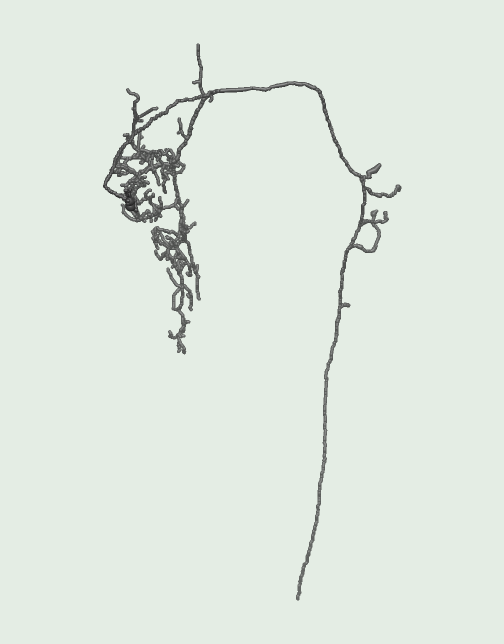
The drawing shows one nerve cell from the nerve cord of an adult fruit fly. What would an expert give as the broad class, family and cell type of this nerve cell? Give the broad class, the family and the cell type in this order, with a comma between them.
ascending neuron, hemilineage 07B, AN07B041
